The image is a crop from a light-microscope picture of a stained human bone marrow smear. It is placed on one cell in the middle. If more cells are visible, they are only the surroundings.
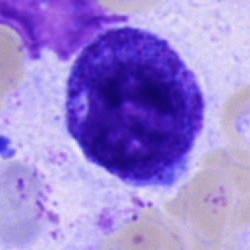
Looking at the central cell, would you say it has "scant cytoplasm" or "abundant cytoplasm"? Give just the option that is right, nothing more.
Scant cytoplasm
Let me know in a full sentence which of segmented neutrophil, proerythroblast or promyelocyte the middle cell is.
The cell nearest the centre of this crop is a promyelocyte.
